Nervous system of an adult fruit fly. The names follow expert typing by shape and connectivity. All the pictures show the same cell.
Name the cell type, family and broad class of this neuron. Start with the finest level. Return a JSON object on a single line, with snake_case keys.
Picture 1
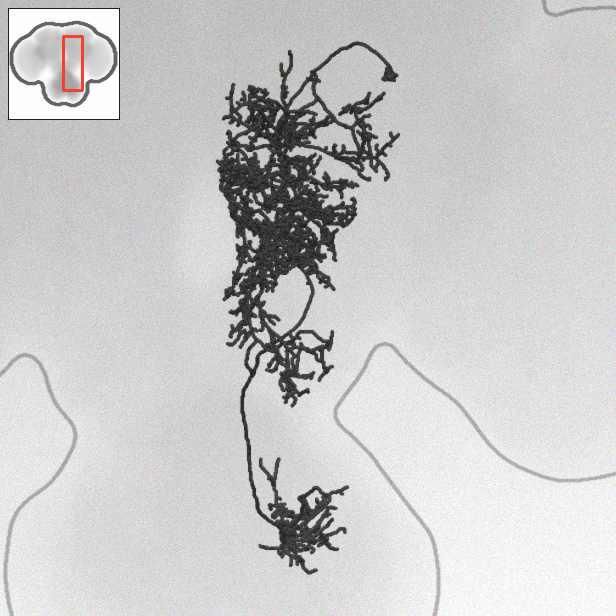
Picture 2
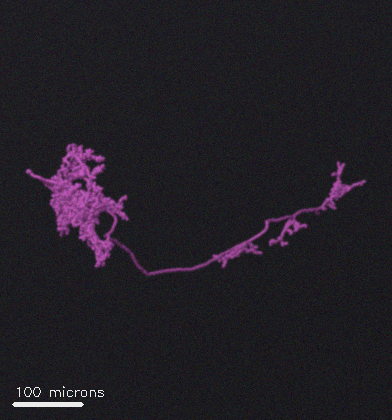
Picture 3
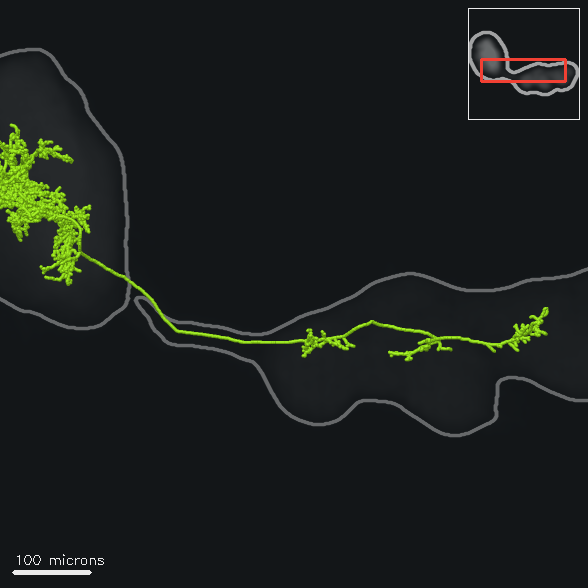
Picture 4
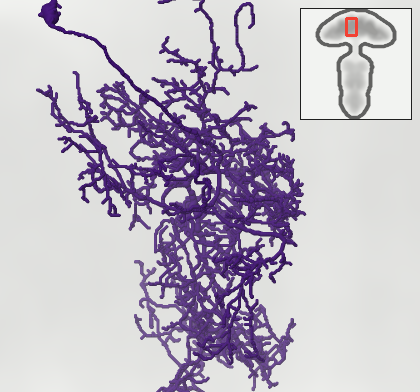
{"cell_type": "DNa11", "family": "hemilineage WEDd1", "broad_class": "descending neuron"}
